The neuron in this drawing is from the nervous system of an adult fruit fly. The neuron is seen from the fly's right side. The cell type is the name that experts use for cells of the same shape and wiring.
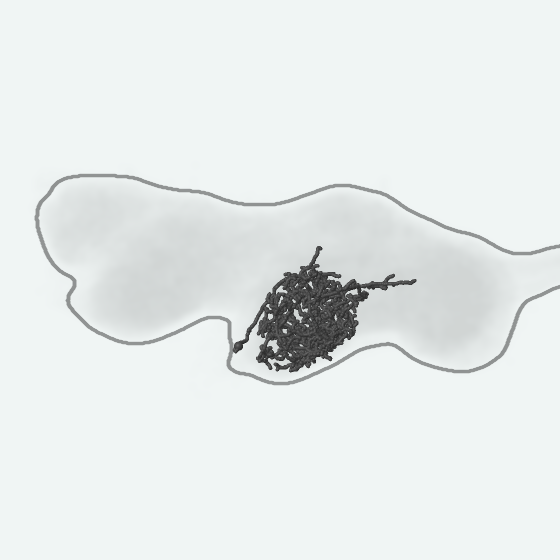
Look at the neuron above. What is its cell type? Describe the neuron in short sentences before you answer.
Its cell body lies in the middle of the picture. As drawn here it is wider than it is tall. It is a nerve-cord intrinsic neuron. The cell type is IN03A006.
